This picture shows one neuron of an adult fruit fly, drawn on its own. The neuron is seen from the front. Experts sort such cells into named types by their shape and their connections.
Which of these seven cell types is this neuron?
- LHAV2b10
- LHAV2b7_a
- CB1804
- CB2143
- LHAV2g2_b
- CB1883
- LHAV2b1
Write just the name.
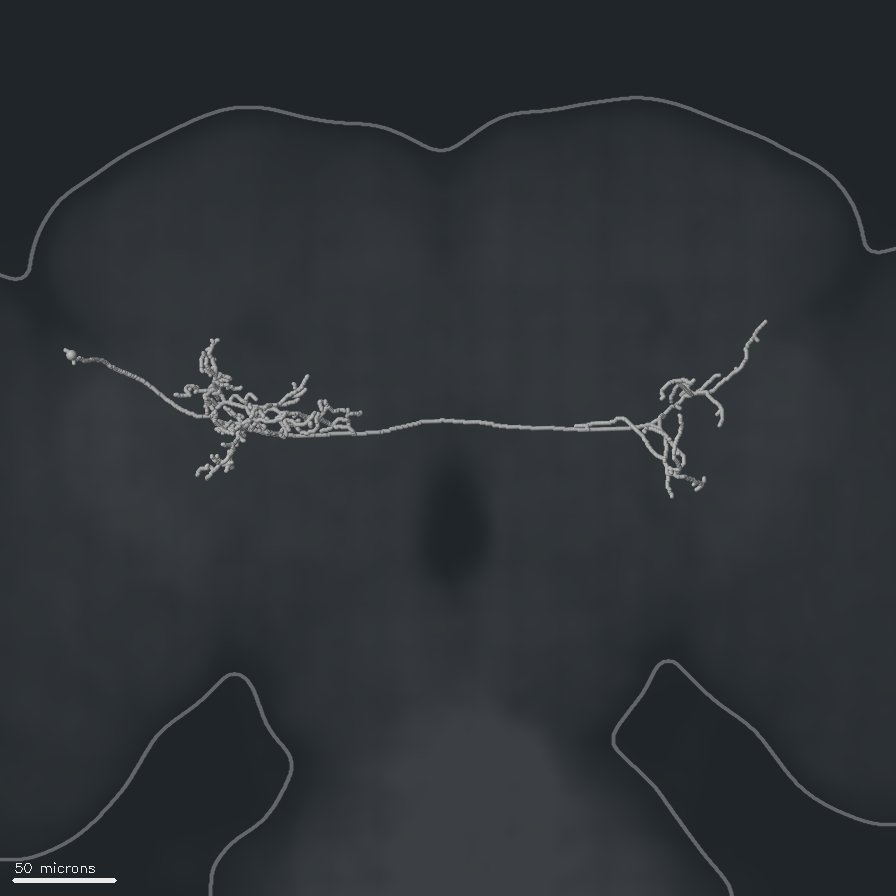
CB2143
